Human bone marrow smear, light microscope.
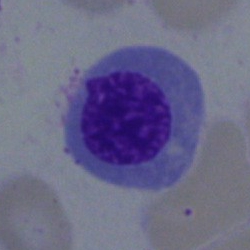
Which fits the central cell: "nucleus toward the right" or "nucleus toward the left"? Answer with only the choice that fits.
Nucleus toward the left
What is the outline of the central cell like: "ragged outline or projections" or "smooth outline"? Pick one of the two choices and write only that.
Smooth outline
